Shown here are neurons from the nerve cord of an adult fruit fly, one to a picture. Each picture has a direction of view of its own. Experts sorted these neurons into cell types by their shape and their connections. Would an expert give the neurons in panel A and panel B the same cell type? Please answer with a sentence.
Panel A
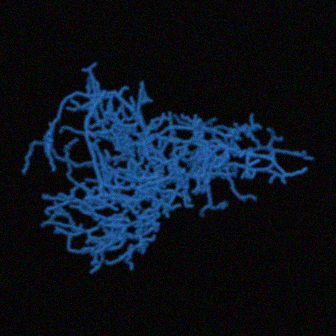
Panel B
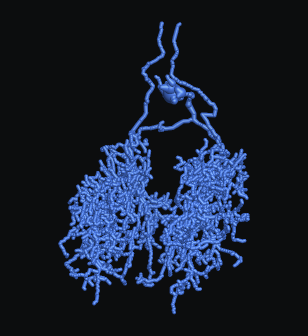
They are of the same cell type.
